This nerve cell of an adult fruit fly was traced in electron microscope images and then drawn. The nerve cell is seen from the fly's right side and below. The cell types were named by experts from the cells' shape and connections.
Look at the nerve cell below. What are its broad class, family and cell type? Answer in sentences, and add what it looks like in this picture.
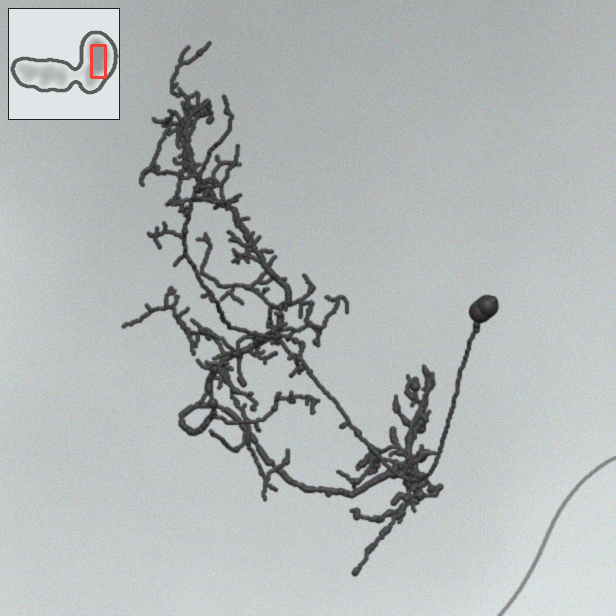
This is a central-brain intrinsic neuron. Its family is hemilineage MD3. The cell type is SAD105. As drawn here it is taller than it is wide.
